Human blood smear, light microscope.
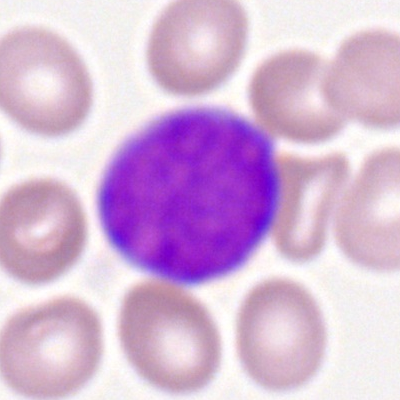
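Myeloblast, the central cell in a stained human blood smear. Its outline is round and smooth. Cytoplasm appears only as a thin blue rim at the periphery. The chromatin is mottled, with darker and paler purple patches. No vacuoles are present.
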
